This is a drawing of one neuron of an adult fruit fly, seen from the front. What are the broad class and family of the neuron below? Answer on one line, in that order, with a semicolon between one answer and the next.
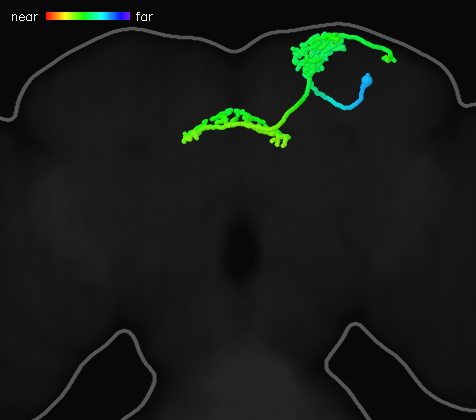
central-brain intrinsic neuron; hemilineage DL1_dorsal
